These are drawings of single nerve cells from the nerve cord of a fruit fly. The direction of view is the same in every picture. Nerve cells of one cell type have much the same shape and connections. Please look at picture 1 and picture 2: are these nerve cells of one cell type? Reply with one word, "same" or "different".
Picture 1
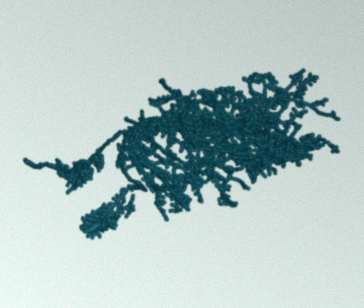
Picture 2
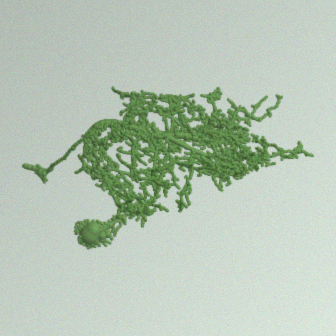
same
